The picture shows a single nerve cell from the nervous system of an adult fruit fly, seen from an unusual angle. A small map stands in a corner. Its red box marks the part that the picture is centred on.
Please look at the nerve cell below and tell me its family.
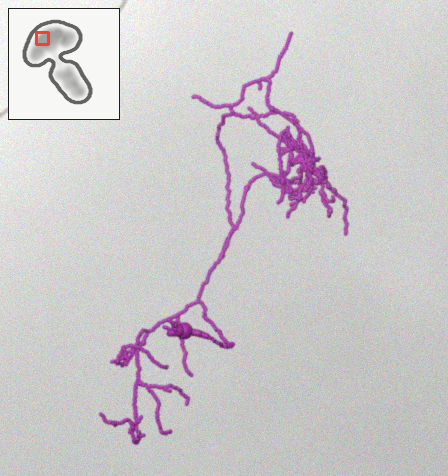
hemilineage VLPd&p1_posterior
